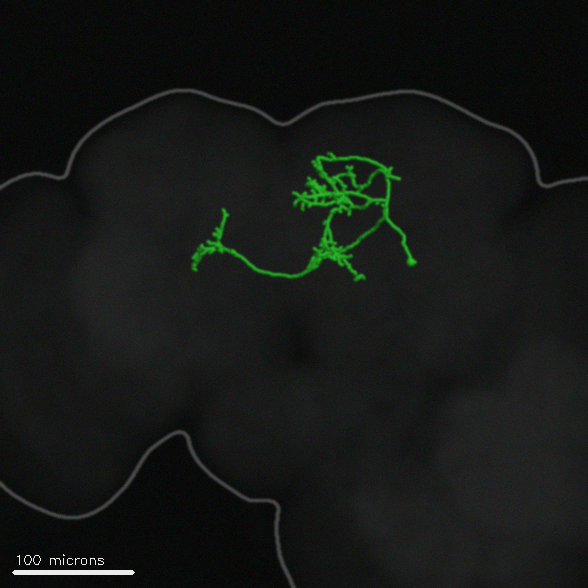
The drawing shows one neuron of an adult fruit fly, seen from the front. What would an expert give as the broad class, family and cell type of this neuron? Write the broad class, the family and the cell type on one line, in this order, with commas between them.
central-brain intrinsic neuron, hemilineage AOTUv4_dorsal, SMP006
